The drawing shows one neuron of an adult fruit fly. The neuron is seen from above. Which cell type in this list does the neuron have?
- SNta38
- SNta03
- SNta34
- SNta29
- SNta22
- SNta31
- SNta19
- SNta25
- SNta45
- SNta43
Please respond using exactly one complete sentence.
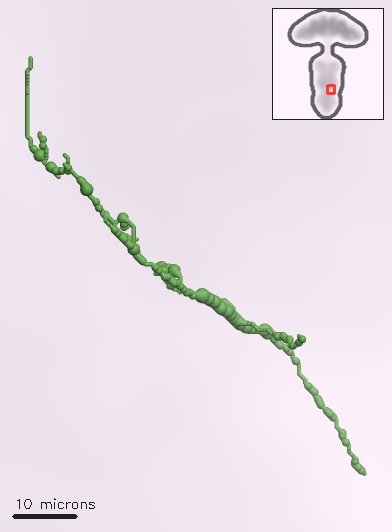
The neuron is of cell type SNta43.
